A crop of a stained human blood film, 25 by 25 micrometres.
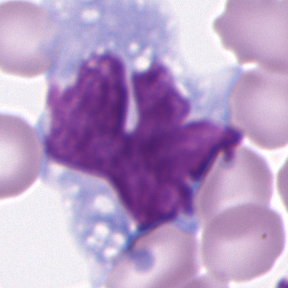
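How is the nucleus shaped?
It is split into several broad, blunt lobes joined by a wide central mass.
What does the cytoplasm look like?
It is abundant and pale grey-blue, with many small clear vacuoles above and below the nucleus.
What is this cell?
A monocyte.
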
